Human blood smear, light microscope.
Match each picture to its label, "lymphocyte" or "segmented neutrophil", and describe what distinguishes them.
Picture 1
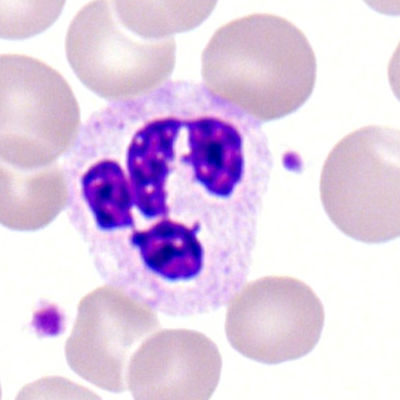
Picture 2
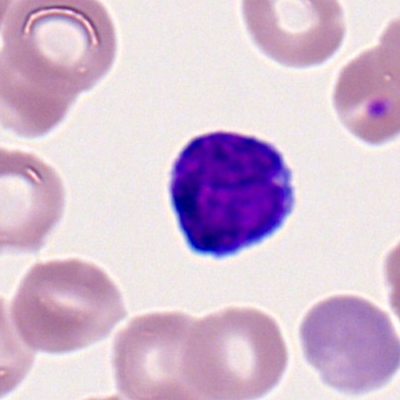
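Picture 1 is a segmented neutrophil, and picture 2 is a lymphocyte. In the segmented neutrophil the nucleus is divided into four separate lobes, with abundant cytoplasm around them. In the lymphocyte only a very thin rim of cytoplasm shows, clearest at the lower left edge.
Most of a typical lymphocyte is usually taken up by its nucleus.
The cytoplasm also differs in colour: pale pinkish-lilac in the neutrophil, blue in the lymphocyte.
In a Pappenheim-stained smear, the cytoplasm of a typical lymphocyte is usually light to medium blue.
Fine, faint granules lie in the neutrophil cytoplasm, while none are visible in the lymphocyte.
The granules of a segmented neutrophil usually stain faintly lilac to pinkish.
Both cells share dark purple, coarsely clumped chromatin, and neither shows visible nucleoli.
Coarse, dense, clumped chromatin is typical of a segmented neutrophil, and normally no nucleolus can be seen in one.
The lymphocyte has a roughly round, smooth-edged outline and touches none of the surrounding red cells.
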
